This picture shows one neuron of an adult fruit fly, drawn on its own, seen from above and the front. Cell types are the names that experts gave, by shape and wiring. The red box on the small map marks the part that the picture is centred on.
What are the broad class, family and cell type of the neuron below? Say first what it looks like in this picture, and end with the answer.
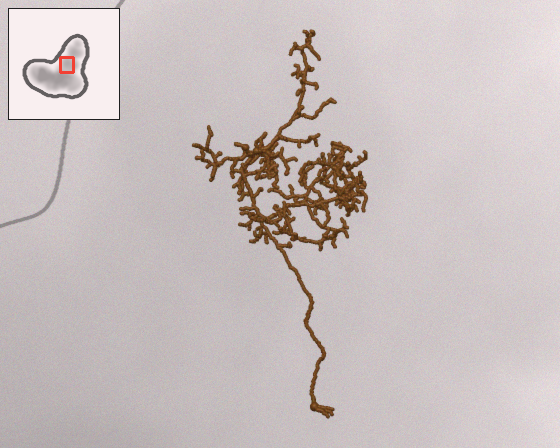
The cell body is at the bottom of the picture. Dozens of branch ends can be seen. This is a nerve-cord intrinsic neuron. Its family is hemilineage 13B. The cell type is IN13B039.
